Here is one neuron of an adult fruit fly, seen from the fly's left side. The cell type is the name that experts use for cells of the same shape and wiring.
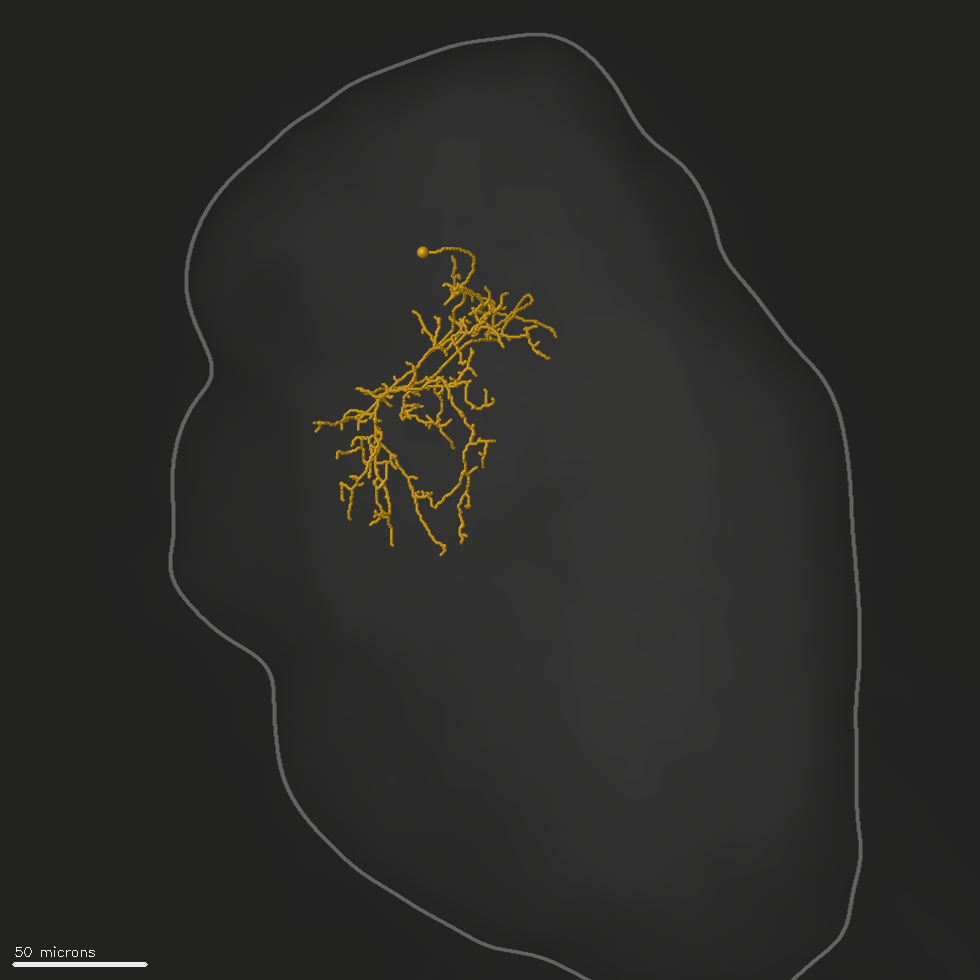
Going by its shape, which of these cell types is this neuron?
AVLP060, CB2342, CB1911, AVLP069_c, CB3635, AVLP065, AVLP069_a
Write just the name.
AVLP069_a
